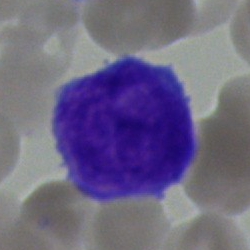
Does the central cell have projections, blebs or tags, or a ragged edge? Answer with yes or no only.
Yes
